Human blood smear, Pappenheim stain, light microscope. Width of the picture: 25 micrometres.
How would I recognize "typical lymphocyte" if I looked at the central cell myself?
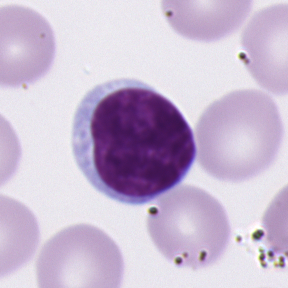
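In agreement with a typical lymphocyte, the chromatin is dark purple and coarsely clumped.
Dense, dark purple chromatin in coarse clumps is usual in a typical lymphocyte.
Against it, the cell measures about 11 micrometres across.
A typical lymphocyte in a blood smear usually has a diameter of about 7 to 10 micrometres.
The nucleus, about 9 micrometres across, fills about 70% of the cell's area and sits off-centre toward the right, nearly reaching the cell edge there. A shallow notch is seen on its left side. The cytoplasm forms a pale blue crescent, widest on the left.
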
